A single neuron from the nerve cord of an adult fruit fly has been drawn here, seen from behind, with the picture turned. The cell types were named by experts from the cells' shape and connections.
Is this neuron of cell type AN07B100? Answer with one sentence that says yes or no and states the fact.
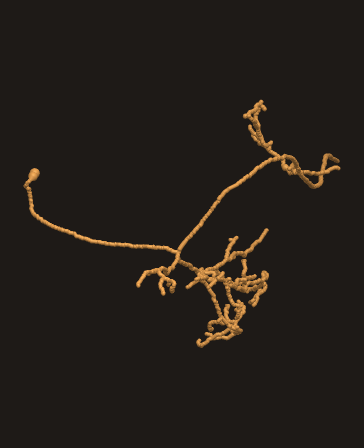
No, this neuron is not counted in cell type AN07B100; it is in another.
